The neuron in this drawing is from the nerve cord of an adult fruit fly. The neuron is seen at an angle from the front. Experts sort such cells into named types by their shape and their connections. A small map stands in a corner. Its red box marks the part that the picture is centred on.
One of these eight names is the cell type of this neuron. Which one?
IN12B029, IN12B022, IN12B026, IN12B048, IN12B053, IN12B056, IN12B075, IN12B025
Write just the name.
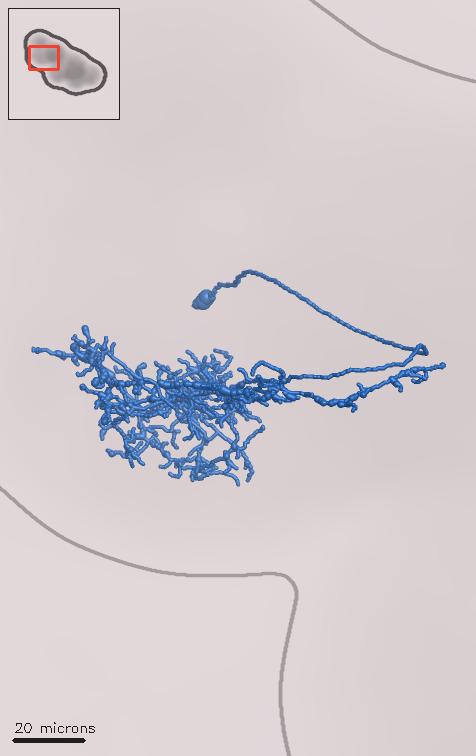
IN12B022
